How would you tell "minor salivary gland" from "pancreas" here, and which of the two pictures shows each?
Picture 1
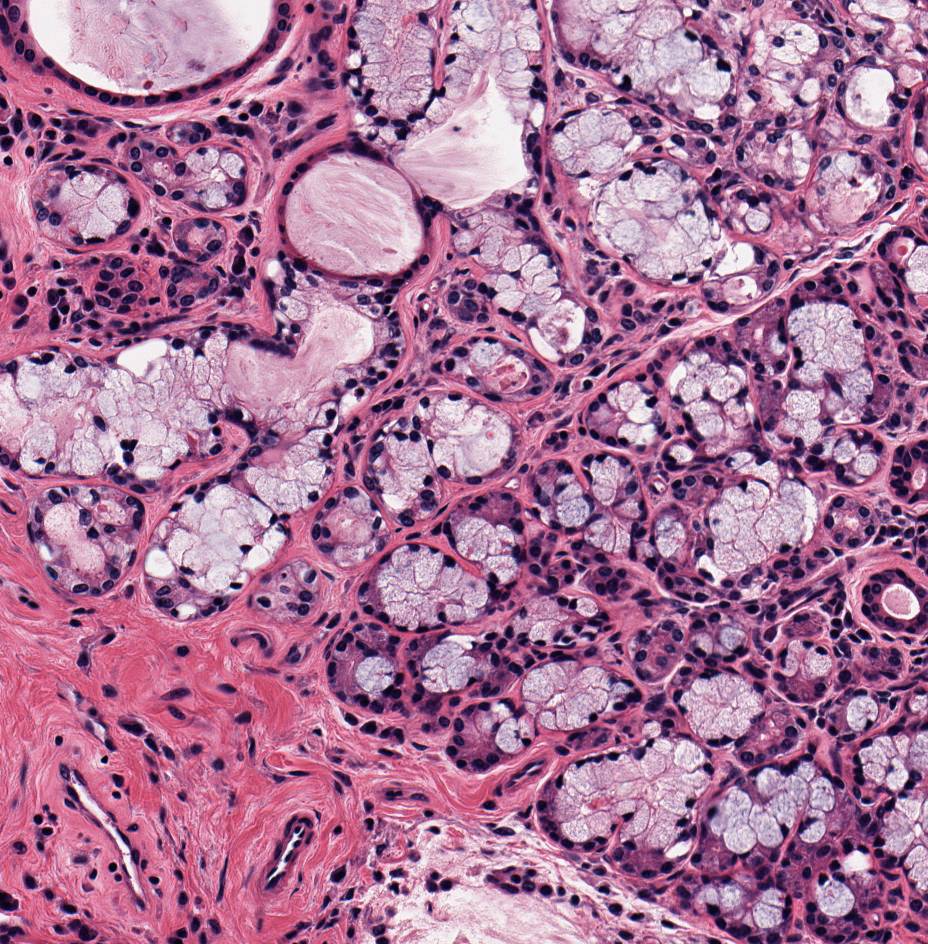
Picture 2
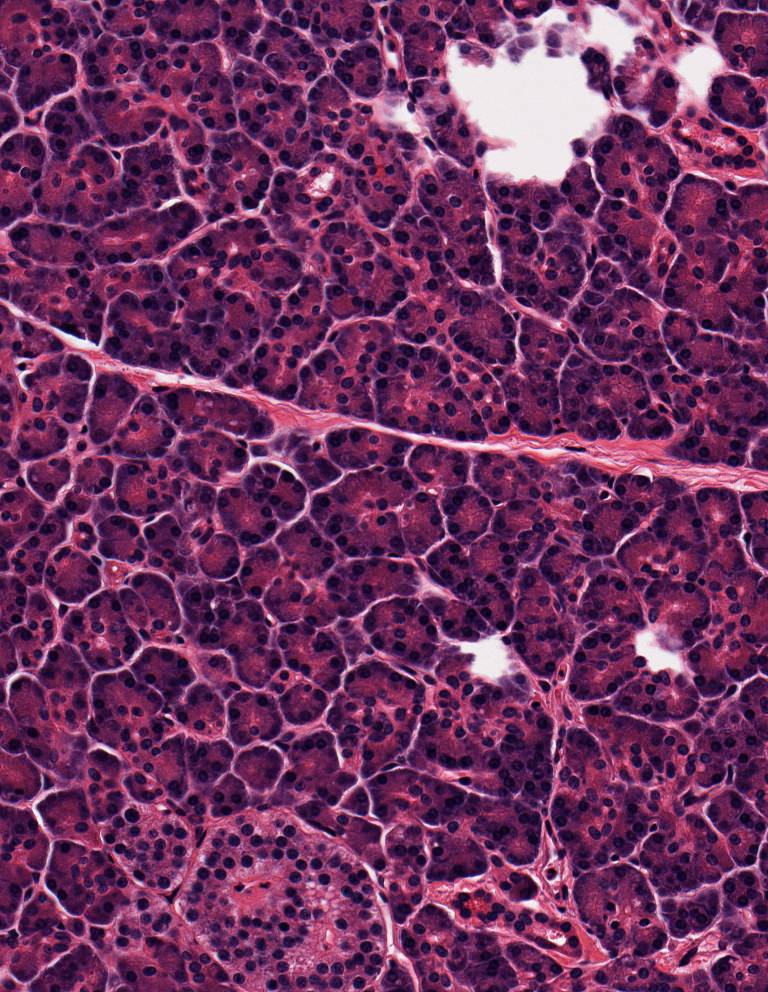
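So the minor salivary gland is picture 1 and the pancreas is picture 2. In the minor salivary gland, closely packed acini fill most of the field, with a band of dense pink fibrous tissue at the lower left. Most acini are cells with pale, bubbly, grey-white cytoplasm, typical of mucous cells, with dark nuclei flattened against the cell base. The pancreas acinar cells have round, dark nuclei toward the base, and their cytoplasm is pinker toward the centre of each acinus and more purple toward its outer edge.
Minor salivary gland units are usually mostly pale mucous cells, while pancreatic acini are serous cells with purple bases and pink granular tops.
At the lower left of the pancreas lies a rounded, paler-staining cluster of cells with round nuclei that aren't arranged in acini.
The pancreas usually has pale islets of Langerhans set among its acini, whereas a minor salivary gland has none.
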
